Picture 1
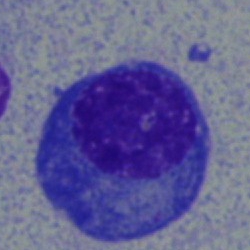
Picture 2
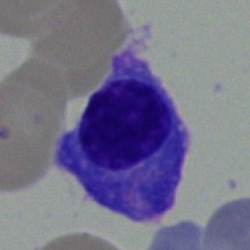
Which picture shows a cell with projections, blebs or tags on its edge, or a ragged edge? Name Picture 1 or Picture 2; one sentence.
Picture 2 shows a cell with a rough edge.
